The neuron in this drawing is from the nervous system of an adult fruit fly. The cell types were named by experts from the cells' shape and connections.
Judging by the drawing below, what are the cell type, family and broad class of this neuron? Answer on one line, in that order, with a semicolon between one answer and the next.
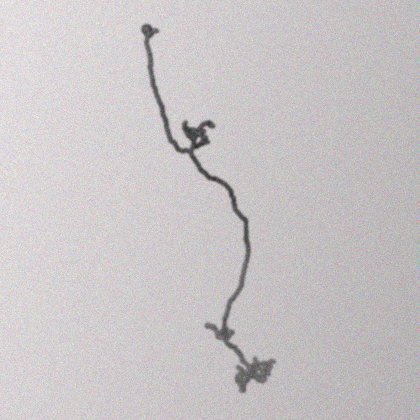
PFNp_e; class CX; central-brain intrinsic neuron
